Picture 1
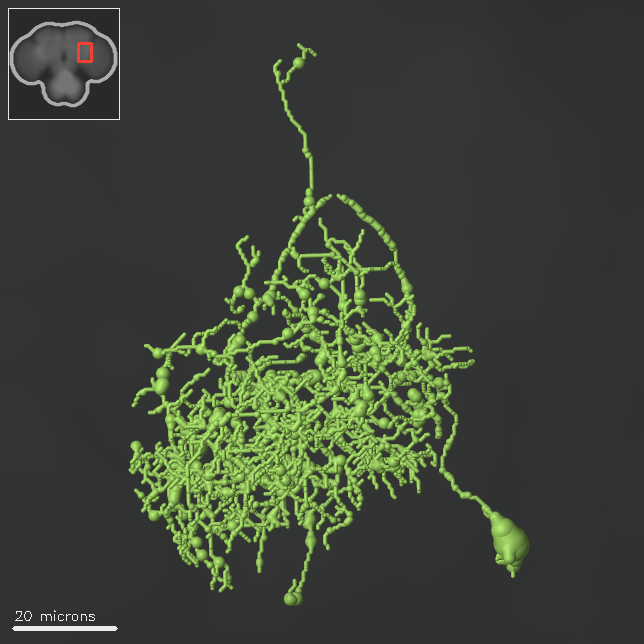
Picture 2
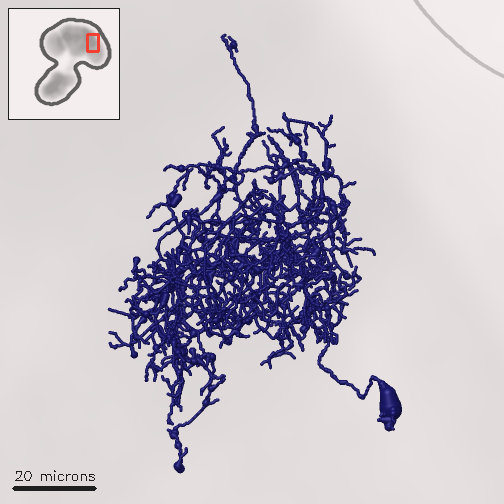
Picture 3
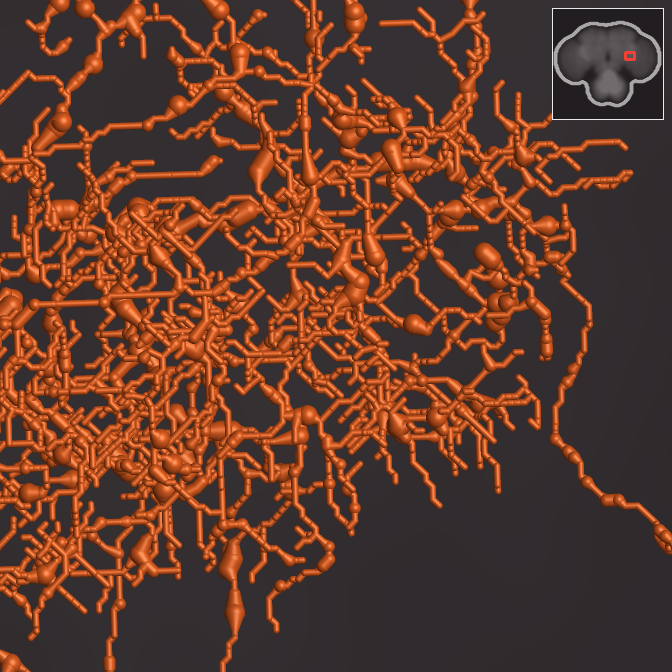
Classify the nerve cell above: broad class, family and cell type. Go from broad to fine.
central-brain intrinsic neuron; hemilineage VLPl&p2_lateral; AVLP104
